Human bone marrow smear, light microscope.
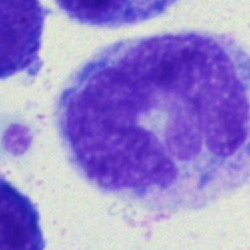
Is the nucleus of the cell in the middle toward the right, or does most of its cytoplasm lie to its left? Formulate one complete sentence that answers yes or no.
No, the nucleus is shifted toward the left rather than the right.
